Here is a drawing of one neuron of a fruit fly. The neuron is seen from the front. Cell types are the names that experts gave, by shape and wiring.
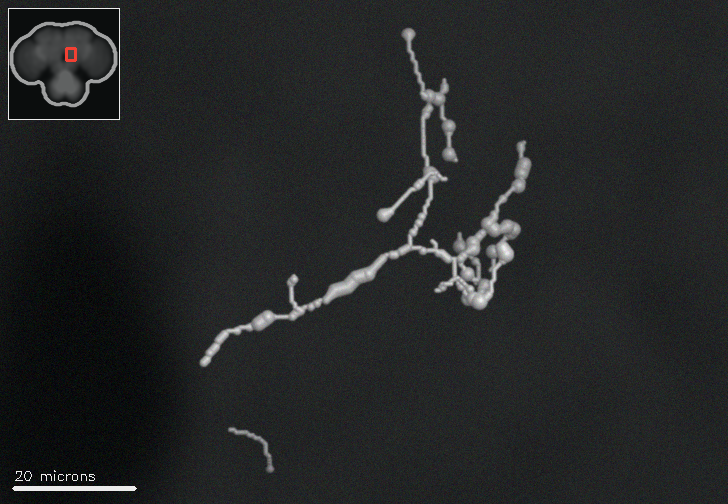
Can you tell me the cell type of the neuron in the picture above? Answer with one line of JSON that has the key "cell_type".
{"cell_type": "CB0266"}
